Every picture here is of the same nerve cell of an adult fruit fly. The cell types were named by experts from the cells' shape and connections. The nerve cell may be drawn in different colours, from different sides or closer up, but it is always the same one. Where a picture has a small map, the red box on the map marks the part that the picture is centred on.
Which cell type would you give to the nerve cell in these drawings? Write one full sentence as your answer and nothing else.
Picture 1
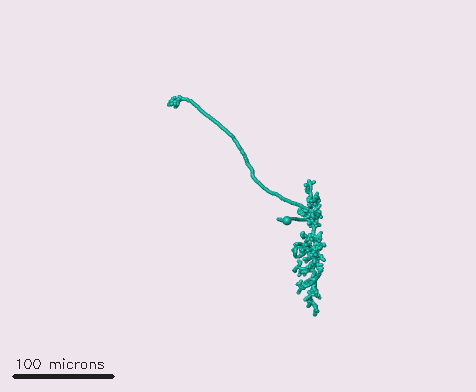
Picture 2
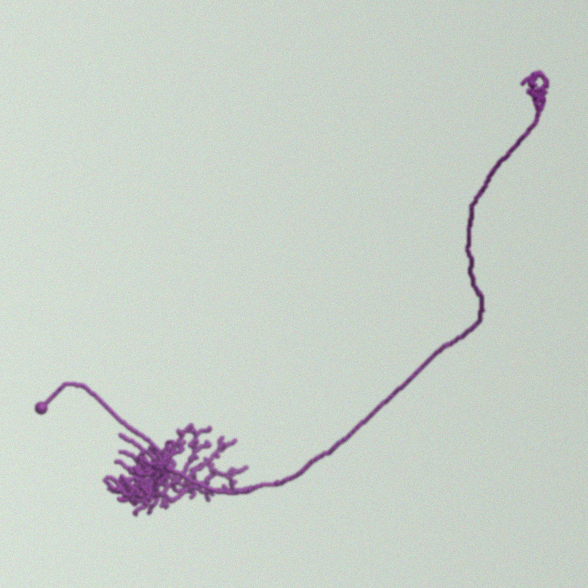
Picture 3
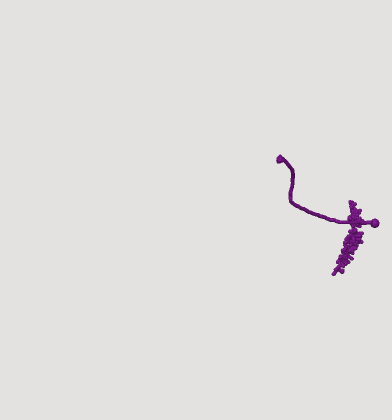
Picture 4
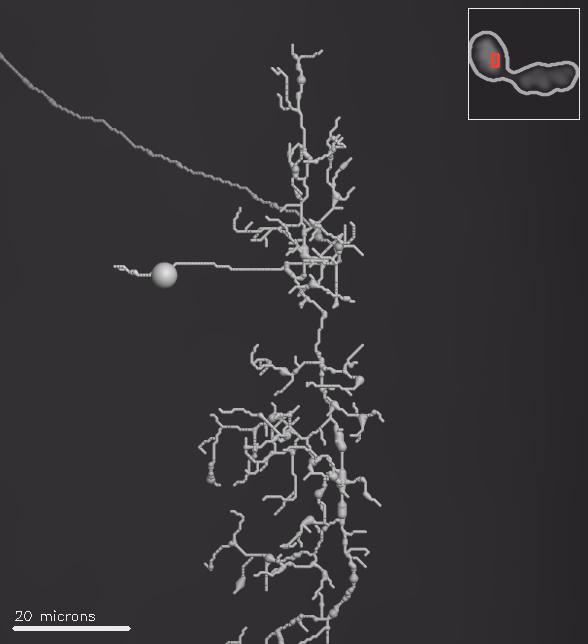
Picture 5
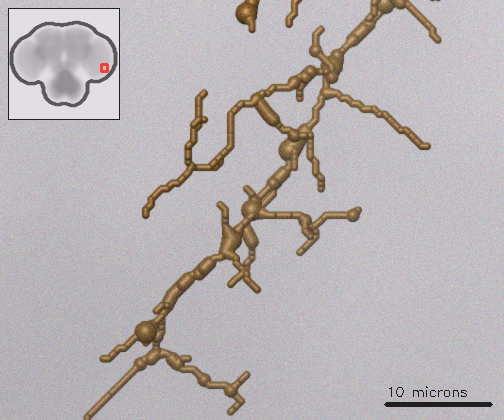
It is the cell type MeTu3b to which this nerve cell belongs.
